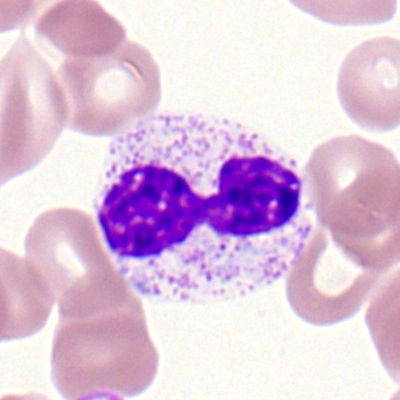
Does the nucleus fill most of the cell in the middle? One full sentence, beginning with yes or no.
No, it is abundant cytoplasm that surrounds its nucleus.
